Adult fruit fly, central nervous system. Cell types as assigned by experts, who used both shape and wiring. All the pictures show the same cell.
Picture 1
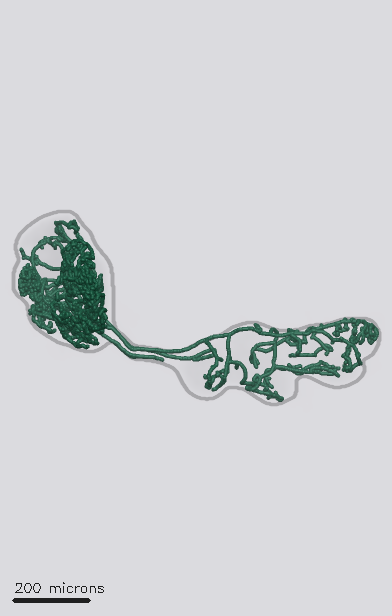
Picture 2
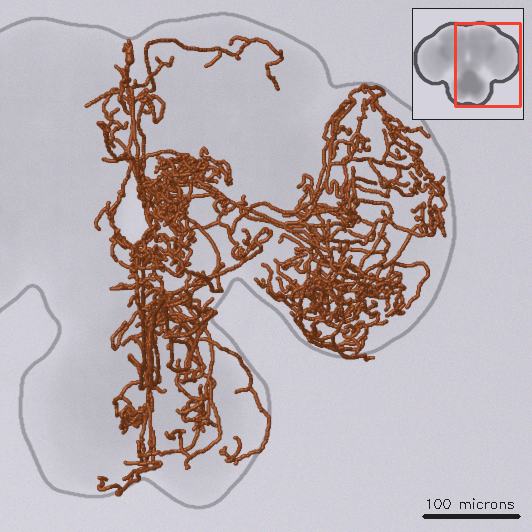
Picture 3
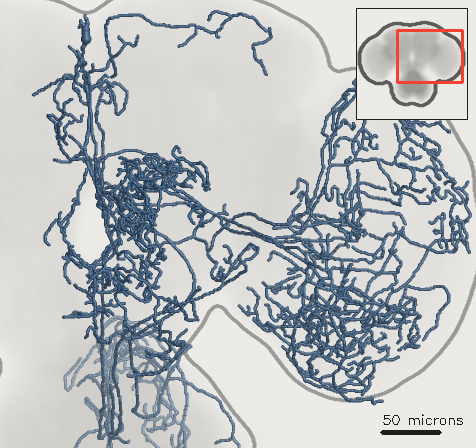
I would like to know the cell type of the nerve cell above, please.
DNc01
